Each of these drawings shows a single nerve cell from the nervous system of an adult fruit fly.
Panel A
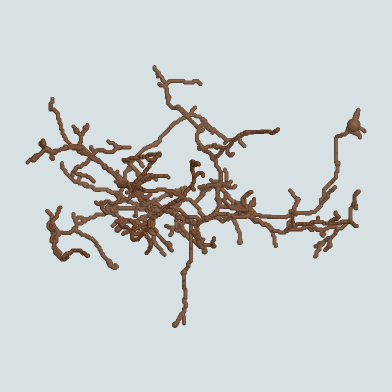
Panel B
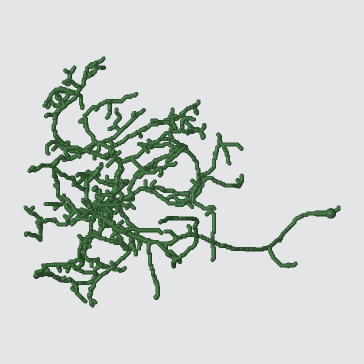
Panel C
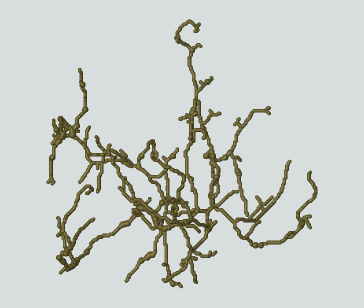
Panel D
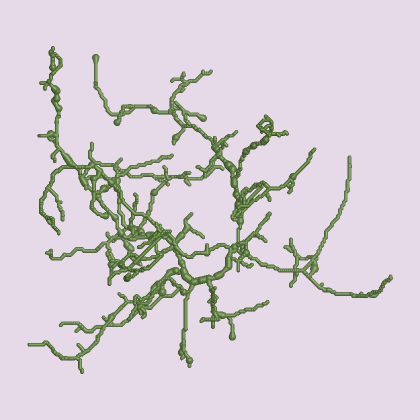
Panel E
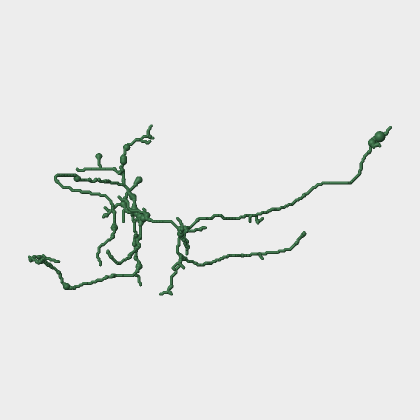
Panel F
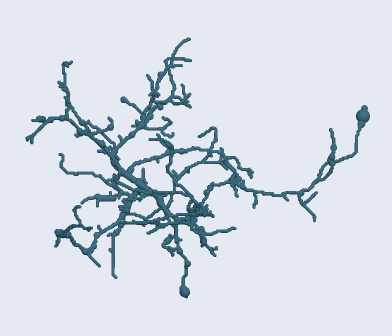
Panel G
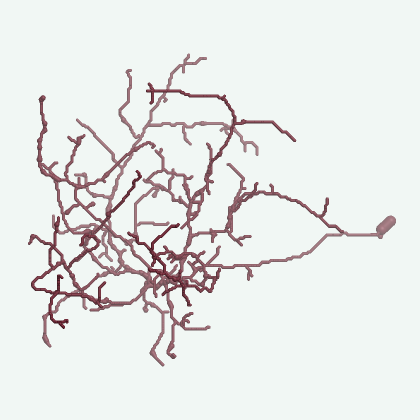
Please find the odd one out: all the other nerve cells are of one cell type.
B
